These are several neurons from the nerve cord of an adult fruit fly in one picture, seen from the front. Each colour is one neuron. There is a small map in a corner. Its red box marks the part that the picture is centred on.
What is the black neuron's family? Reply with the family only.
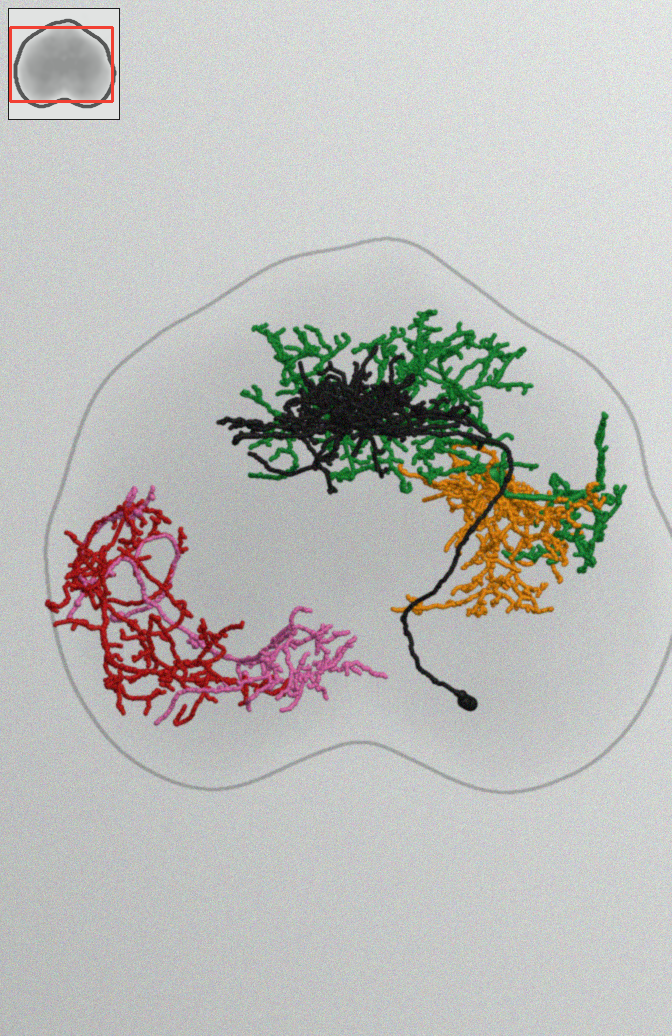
hemilineage 06A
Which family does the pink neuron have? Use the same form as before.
hemilineage 03A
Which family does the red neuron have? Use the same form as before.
hemilineage 03A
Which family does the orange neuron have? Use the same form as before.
hemilineage 20A.22A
